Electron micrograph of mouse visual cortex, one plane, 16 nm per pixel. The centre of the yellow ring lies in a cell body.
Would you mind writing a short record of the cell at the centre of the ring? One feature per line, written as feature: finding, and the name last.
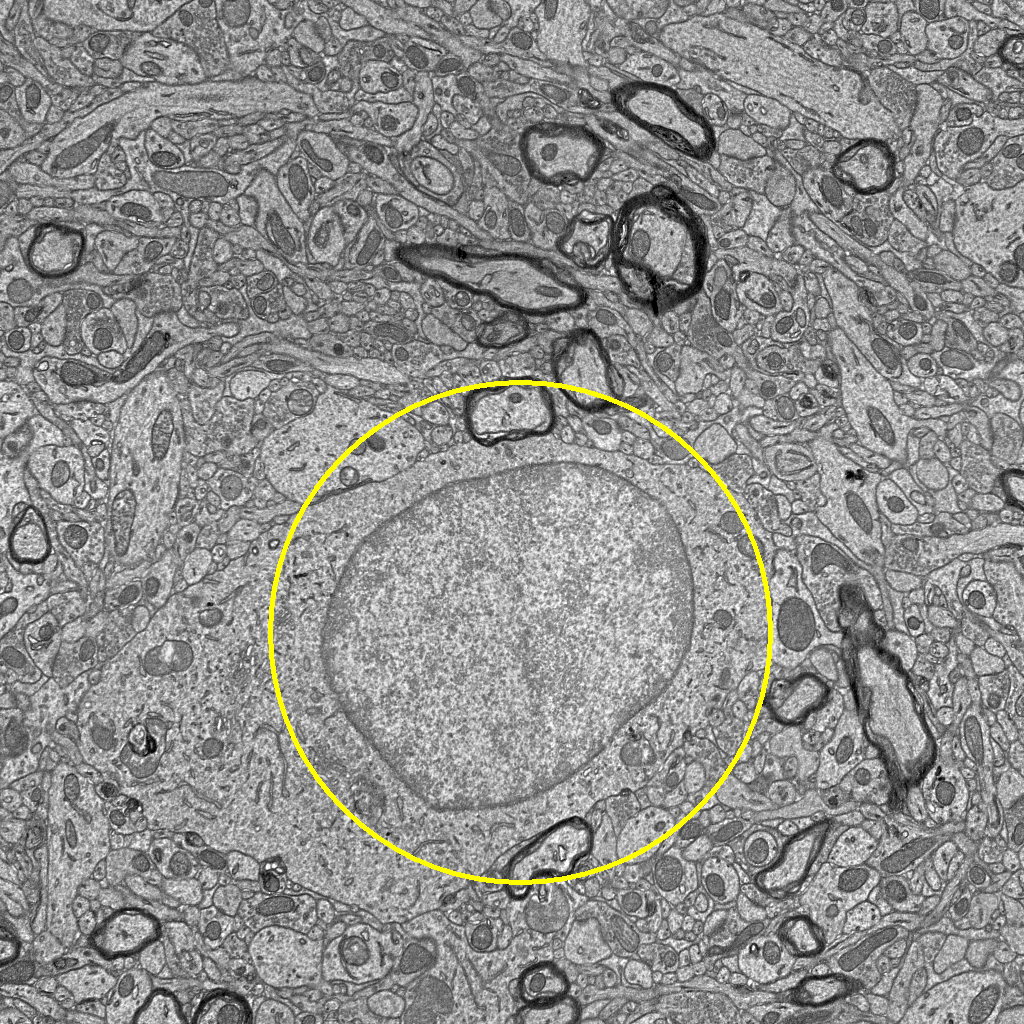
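Nucleus: entirely inside the ring, outline complete here
Nucleolus: none distinct in this section
Cytoplasm: pale, carrying on past the ring on the left
Mitochondria: a few, small and round, right of the nucleus
Name: oligodendrocyte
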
